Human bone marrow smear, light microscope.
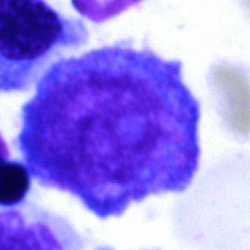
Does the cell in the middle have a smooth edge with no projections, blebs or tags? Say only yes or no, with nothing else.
No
